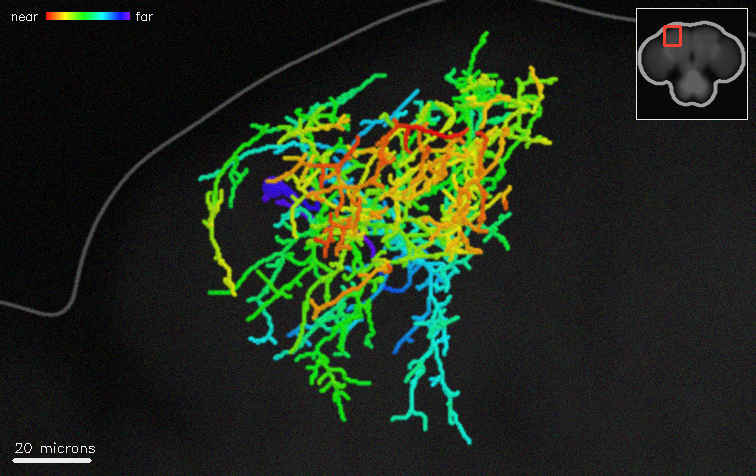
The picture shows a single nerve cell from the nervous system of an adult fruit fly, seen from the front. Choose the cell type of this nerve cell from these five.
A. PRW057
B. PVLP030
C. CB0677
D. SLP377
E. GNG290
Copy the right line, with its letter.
D. SLP377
